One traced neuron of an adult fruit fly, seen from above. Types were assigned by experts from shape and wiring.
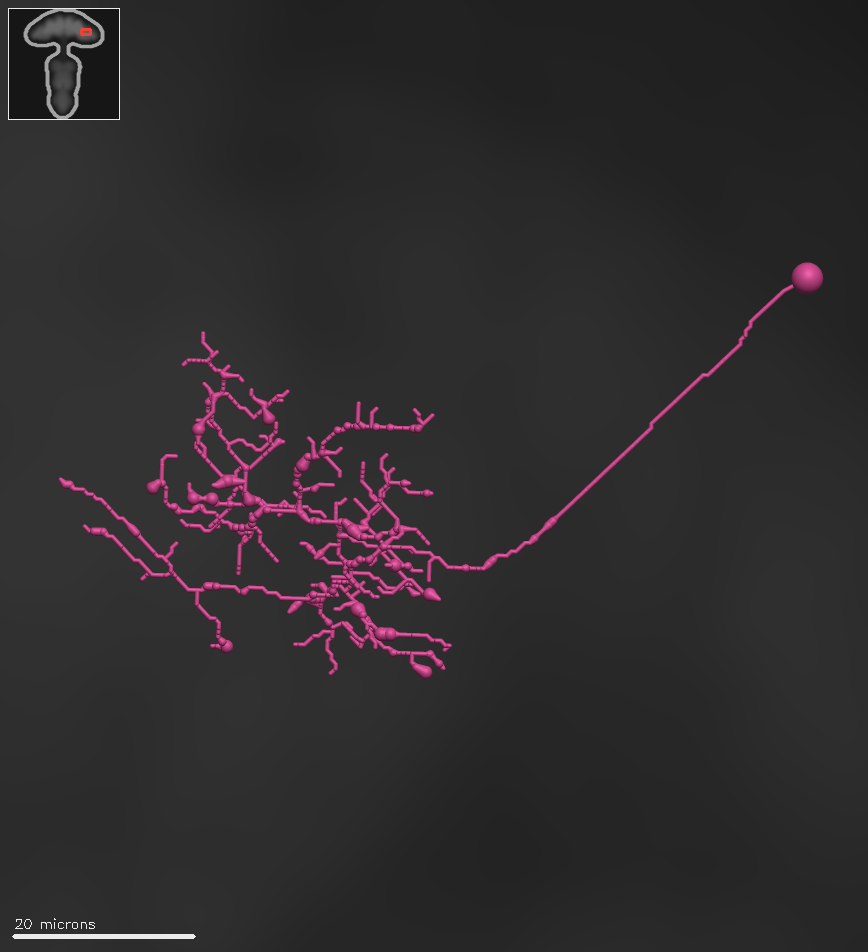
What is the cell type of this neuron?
Cm6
